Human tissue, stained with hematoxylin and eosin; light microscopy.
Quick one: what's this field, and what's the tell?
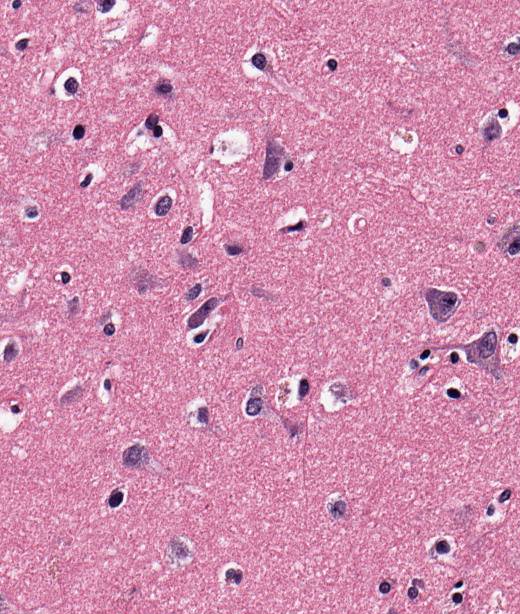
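Cerebral cortex occupies this field. Its background between the cells is a finely granular, fibrillary pink neuropil. Scattered larger cells, such as one at right middle, have angular, triangular bodies whose purplish cytoplasm tapers into processes, and round nuclei paler than nearby small dark ones.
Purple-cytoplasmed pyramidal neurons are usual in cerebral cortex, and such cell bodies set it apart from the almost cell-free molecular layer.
Small cells with round, dense dark nuclei and scant cytoplasm outnumber them.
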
